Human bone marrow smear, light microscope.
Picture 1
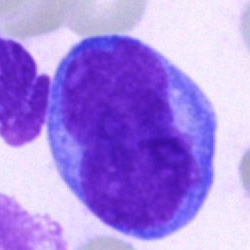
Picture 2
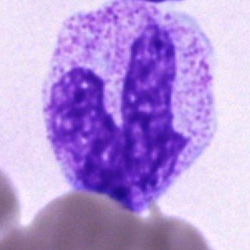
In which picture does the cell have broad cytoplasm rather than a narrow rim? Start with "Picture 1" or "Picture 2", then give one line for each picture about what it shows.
Picture 2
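In picture 1: The nucleus fills most of the cell.
In picture 2: The cytoplasm is plentiful and pale lilac.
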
